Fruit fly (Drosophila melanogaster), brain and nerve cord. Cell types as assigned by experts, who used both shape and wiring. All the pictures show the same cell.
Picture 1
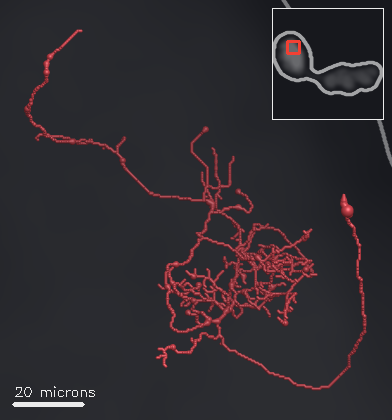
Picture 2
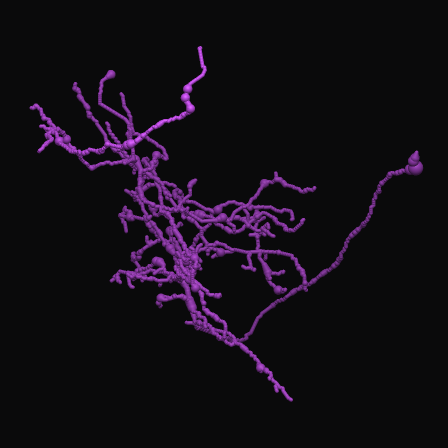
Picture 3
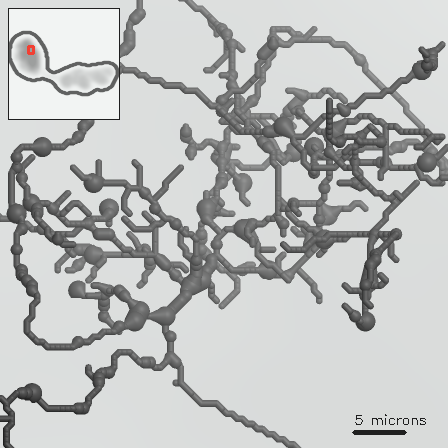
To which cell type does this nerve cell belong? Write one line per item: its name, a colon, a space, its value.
cell type: PLP086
